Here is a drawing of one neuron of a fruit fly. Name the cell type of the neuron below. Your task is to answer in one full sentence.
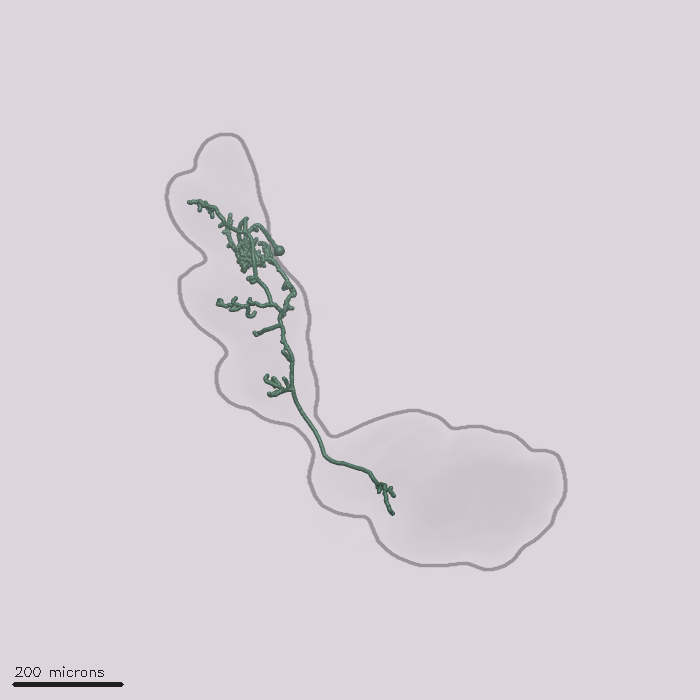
Included in the cell type AN19B022 is this neuron.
